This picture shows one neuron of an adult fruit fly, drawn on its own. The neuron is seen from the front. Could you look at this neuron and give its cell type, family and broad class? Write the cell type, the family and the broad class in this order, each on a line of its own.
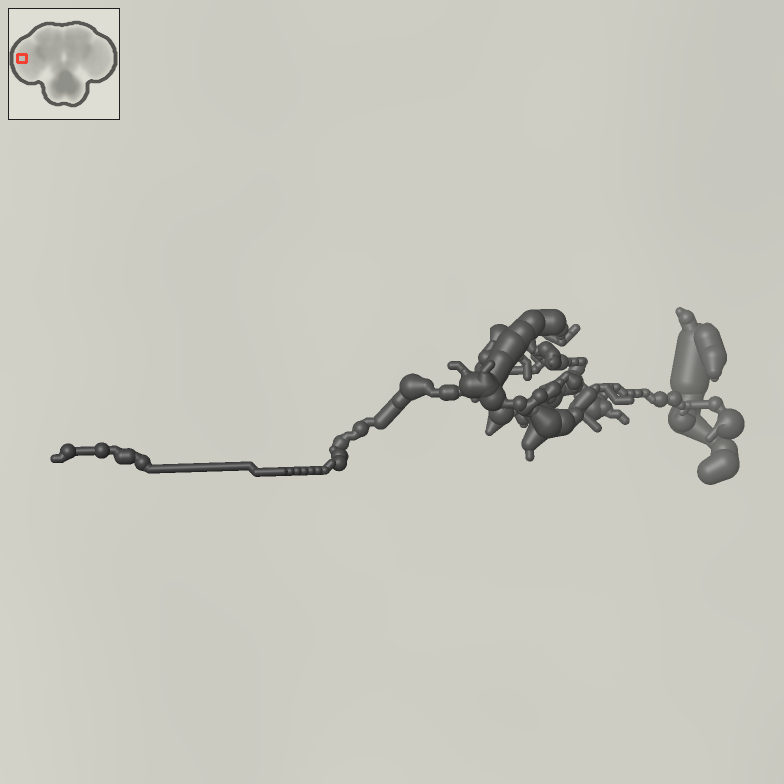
L5
L
optic-lobe intrinsic neuron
